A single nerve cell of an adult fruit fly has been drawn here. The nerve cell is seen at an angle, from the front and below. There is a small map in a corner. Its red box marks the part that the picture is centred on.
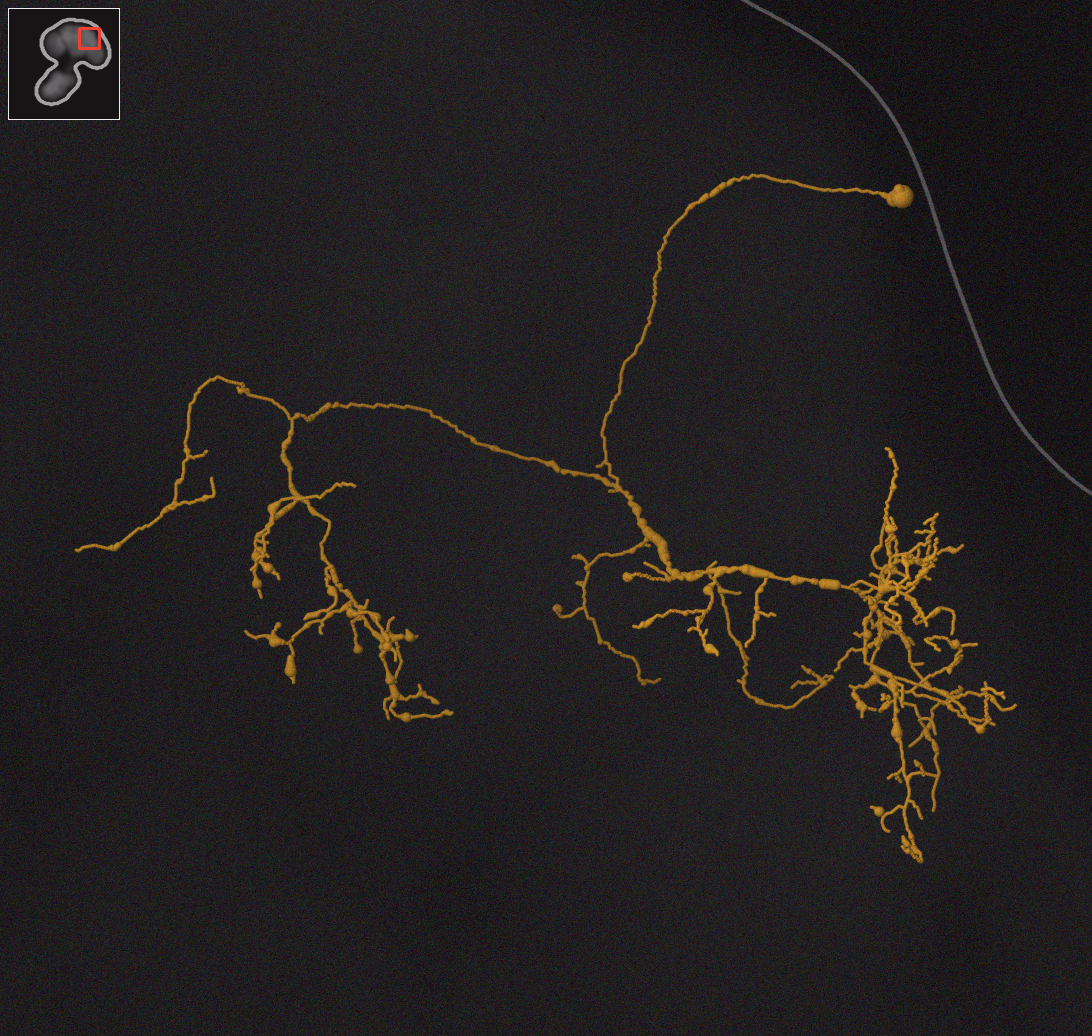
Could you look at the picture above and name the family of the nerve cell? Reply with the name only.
hemilineage VLPd1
